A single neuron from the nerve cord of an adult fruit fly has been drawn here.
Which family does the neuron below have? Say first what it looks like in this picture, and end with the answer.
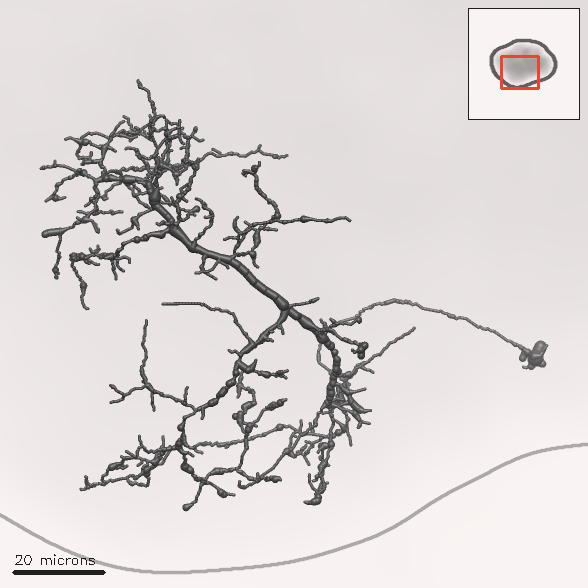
By the scale bar it is about 110 microns wide in this view. The picture shows more than a hundred branch ends. It is a nerve-cord intrinsic neuron. The family is hemilineage 03A.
